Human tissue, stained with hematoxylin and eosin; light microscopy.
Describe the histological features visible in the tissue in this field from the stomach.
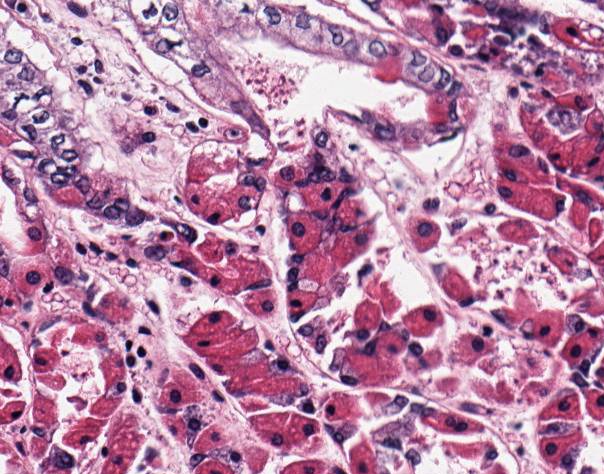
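So: closely packed epithelial cords and tubules, thin stromal strands between. Most cells have abundant bright pink, finely granular cytoplasm. Many cells have separated from each other and the stroma, leaving clear clefts. Top centre, a wide irregular empty space holds a little pale pink granular debris.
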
